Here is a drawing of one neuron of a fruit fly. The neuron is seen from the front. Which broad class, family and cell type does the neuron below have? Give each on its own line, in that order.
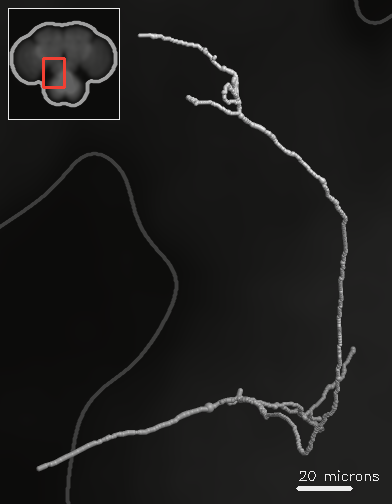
sensory neuron ascending to the brain
class mechanosensory proprioceptive
SApp10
